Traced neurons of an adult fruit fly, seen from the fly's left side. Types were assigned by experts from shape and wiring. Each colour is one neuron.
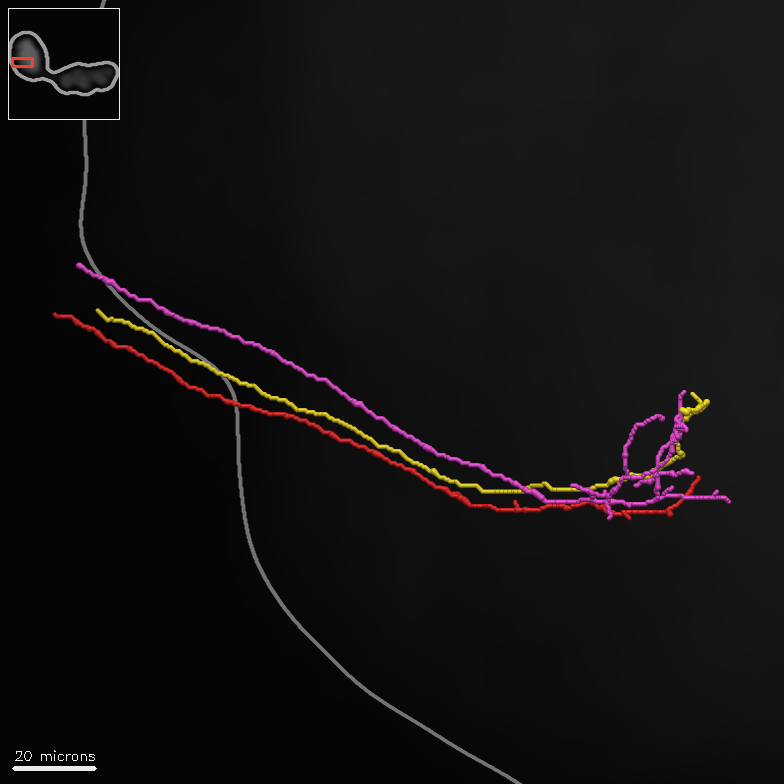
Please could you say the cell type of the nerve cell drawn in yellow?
JO-ED2_a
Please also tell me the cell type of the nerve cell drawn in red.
JO-EV6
